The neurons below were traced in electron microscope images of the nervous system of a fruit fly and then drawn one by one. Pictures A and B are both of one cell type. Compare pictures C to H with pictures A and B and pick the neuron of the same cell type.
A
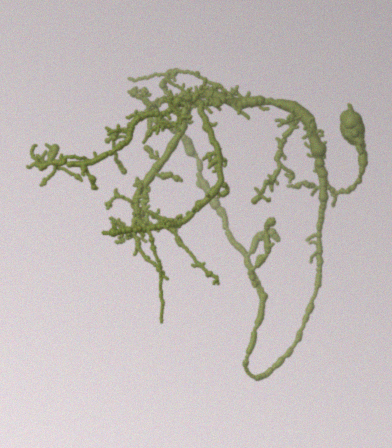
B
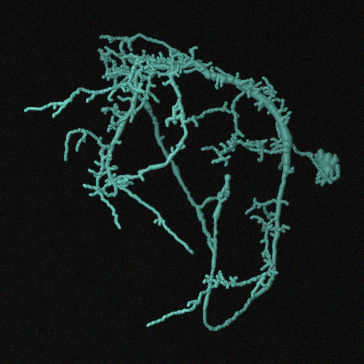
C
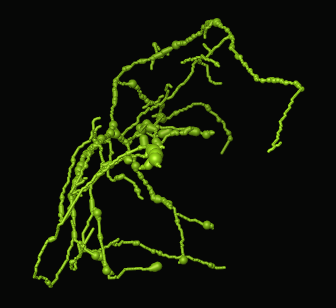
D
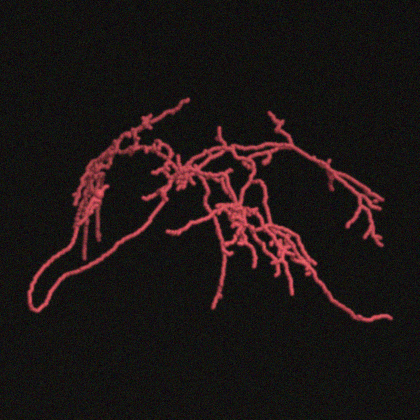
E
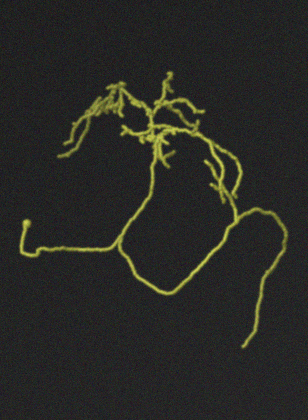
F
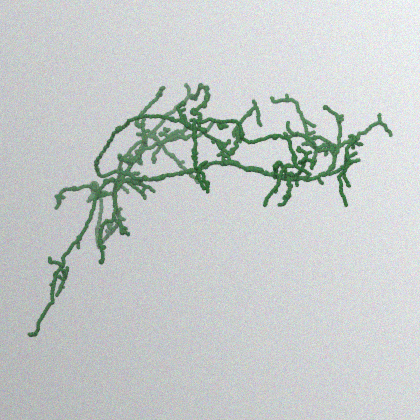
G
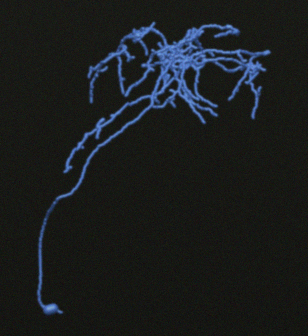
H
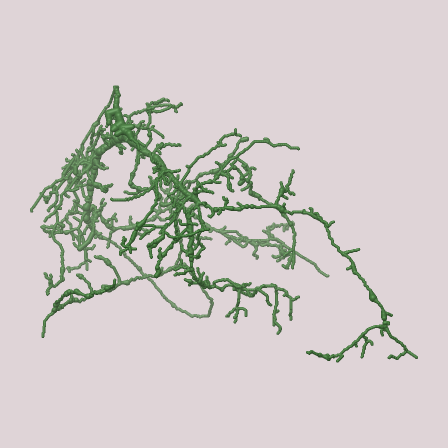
Picture H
